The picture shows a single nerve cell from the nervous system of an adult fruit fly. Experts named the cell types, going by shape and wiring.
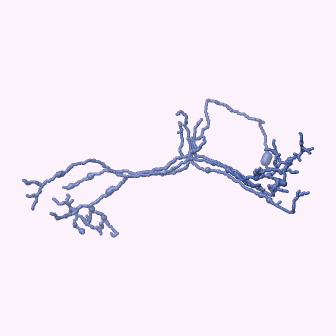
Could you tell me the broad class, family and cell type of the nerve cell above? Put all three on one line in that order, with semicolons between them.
optic-lobe intrinsic neuron; Y; Y14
